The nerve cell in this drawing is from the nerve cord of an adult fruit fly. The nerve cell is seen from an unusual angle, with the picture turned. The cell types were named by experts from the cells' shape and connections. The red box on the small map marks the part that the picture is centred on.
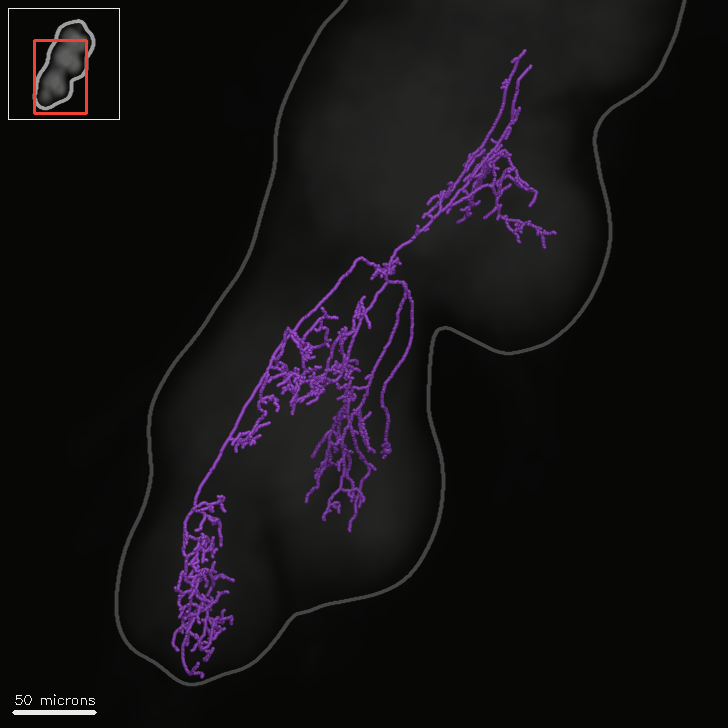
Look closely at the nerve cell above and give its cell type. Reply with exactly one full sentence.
This nerve cell is an instance of the cell type IN10B011.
